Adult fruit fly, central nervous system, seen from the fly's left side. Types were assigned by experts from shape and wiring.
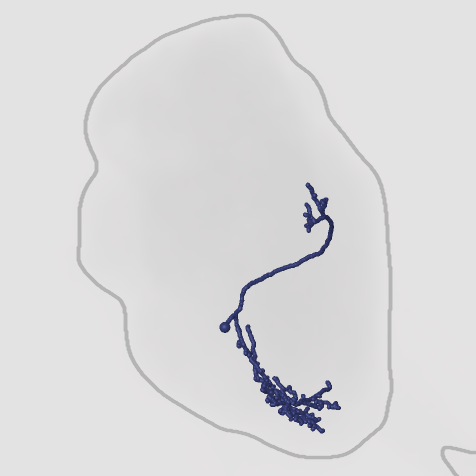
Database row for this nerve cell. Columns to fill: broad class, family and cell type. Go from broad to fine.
visual projection neuron; MeVP; MeVP7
